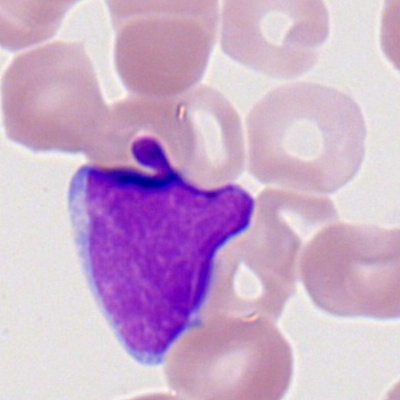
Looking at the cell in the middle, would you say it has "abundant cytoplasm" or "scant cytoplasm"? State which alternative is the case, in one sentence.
The nucleus fills most of the cell.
